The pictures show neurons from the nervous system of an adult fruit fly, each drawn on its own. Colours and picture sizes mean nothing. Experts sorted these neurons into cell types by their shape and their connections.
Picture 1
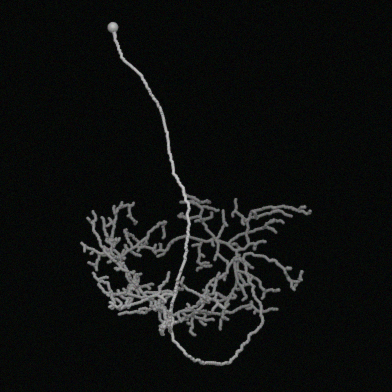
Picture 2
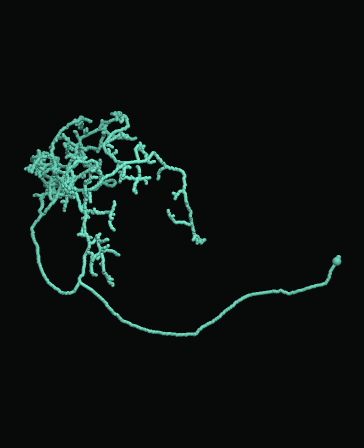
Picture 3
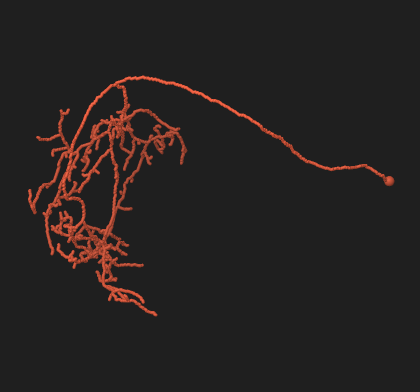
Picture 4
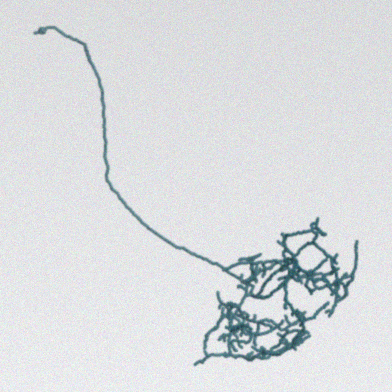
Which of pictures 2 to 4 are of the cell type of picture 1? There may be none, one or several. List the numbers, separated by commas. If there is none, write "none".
2, 3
